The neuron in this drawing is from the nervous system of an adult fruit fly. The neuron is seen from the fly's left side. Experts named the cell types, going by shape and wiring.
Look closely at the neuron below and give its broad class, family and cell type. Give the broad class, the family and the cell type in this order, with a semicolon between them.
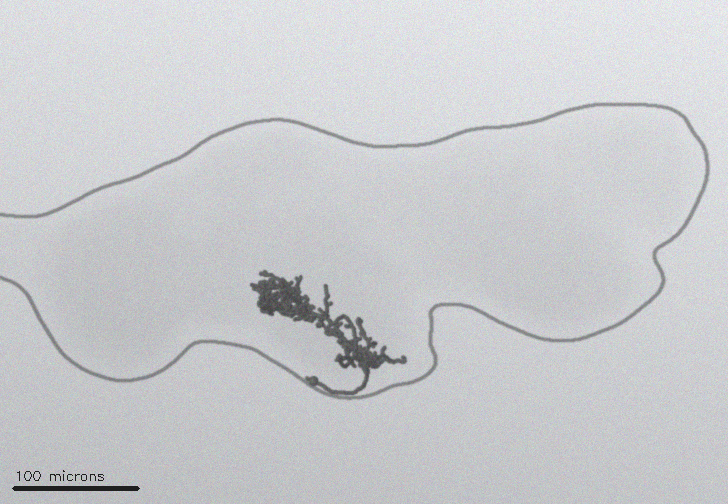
nerve-cord intrinsic neuron; hemilineage 01B; IN01B007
